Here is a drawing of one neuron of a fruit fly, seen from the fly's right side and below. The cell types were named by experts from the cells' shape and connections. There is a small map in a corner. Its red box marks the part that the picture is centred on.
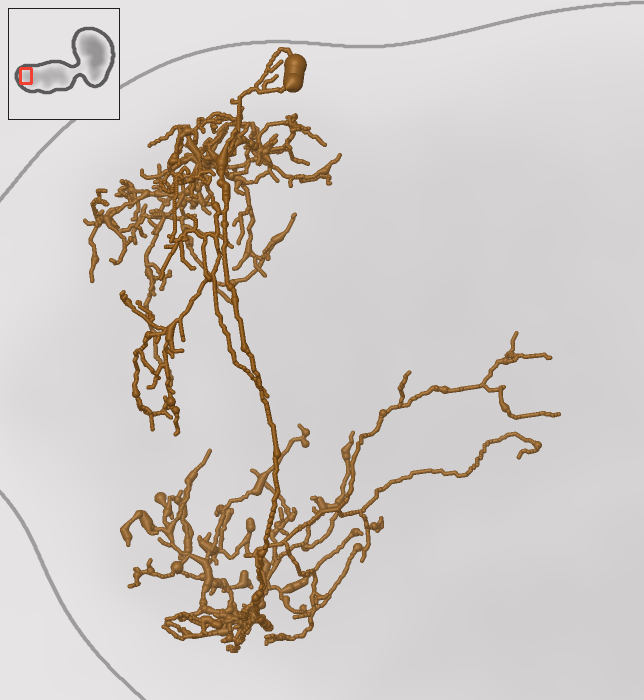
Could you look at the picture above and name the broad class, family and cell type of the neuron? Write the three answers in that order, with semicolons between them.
nerve-cord intrinsic neuron; hemilineage 01A; IN01A045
